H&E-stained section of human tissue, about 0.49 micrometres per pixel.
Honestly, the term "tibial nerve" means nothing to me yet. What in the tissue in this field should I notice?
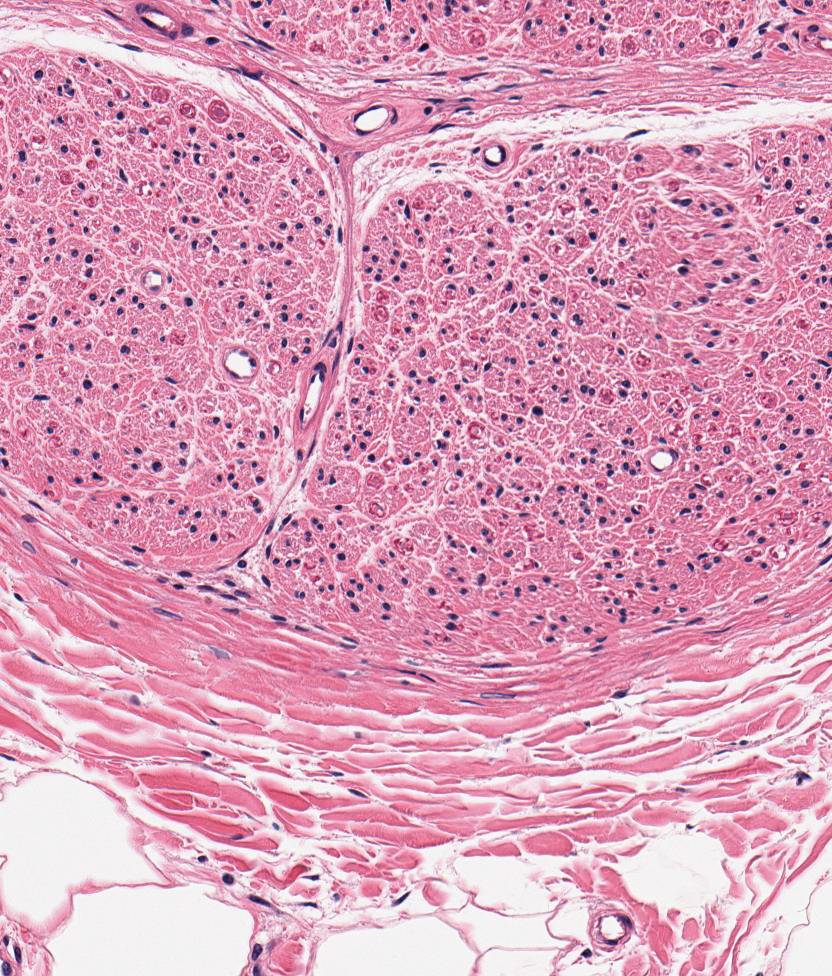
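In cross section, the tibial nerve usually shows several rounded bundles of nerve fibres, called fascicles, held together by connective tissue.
The bundles here match this: each holds many small, pale pink, round cross-cut profiles, with small dark oval nuclei scattered among them.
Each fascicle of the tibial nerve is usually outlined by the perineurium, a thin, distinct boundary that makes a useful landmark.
Each bundle here is bounded by a thin layer of flattened cells, their elongated nuclei parallel to its edge, matching that boundary. Below the bundles, wavy strands of deeply eosinophilic fibres cross the field roughly horizontally, and large empty fat cells lie along its bottom edge.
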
